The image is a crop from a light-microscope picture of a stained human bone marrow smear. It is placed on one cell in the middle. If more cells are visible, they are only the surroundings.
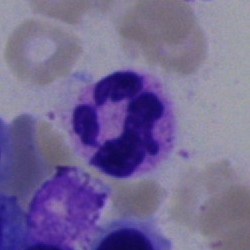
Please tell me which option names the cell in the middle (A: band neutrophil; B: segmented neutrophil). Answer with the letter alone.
B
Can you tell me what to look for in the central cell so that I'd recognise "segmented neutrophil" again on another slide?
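Item one, the nucleus of this segmented neutrophil: it is split into several dark lobes set in a ring around a pale pink centre. Item two, the chromatin: dense, dark purple and clumped.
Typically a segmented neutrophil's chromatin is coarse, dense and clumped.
The chromatin here matches that in being dense and clumped. Item three, the cytoplasm: pale pinkish-lilac, with fine pinkish-violet granules scattered through it.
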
